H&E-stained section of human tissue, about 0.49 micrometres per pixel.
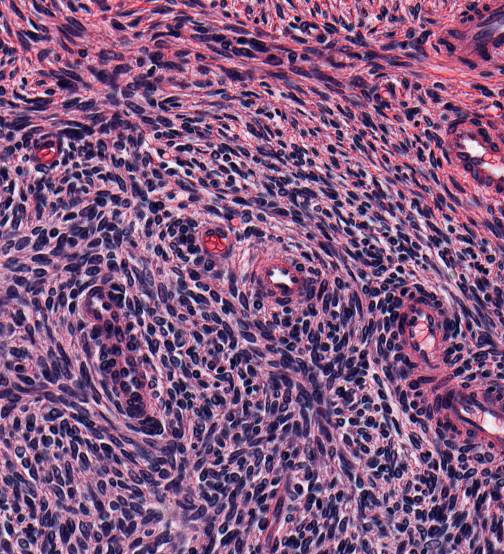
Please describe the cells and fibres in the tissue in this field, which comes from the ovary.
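Densely packed spindle cells fill the field, in short interlacing fascicles and swirls. Nuclei are dark, elongated to oval, with scant, ill-defined pale pink cytoplasm. Centrally they wrap in concentric layers around small vessels; two left of centre have red blood cells filling their lumens.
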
